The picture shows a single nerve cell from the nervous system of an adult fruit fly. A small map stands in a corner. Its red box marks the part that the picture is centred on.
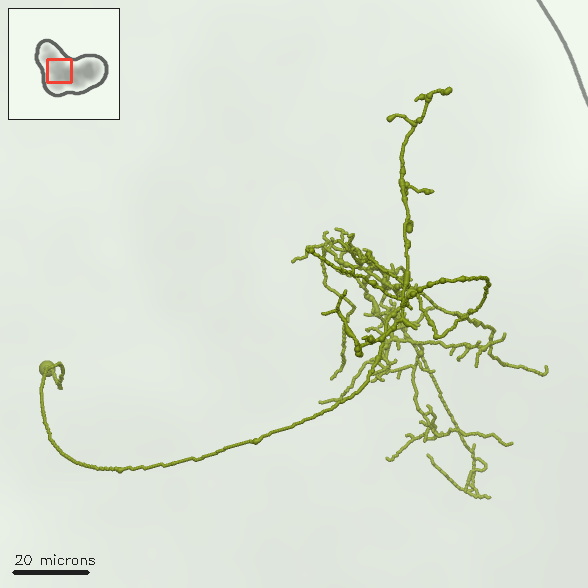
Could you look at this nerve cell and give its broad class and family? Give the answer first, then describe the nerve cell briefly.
Its broad class is nerve-cord intrinsic neuron. Its family is hemilineage 01A. From left to right in the picture it spans about 140 microns. Dozens of branch ends can be seen.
